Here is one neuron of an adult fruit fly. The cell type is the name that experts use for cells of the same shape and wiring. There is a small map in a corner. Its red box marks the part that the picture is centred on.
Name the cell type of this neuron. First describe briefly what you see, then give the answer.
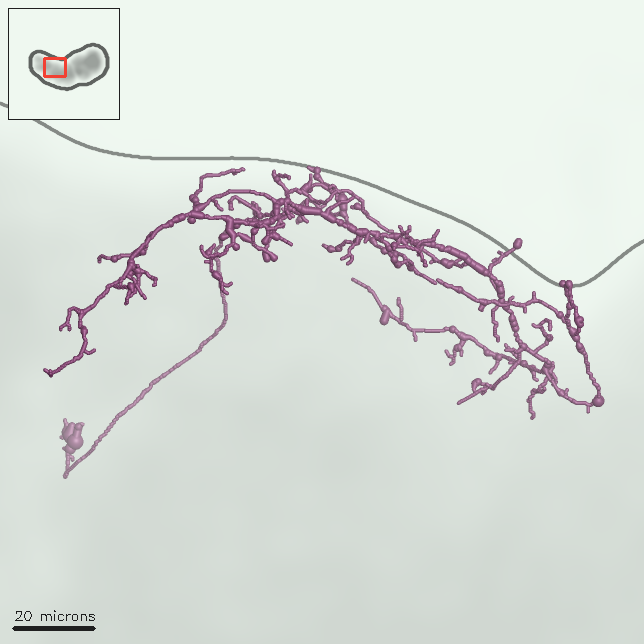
By the scale bar it is about 140 microns wide in this view. The picture shows dozens of branch ends. It is a nerve-cord intrinsic neuron. The cell type is IN03B058.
